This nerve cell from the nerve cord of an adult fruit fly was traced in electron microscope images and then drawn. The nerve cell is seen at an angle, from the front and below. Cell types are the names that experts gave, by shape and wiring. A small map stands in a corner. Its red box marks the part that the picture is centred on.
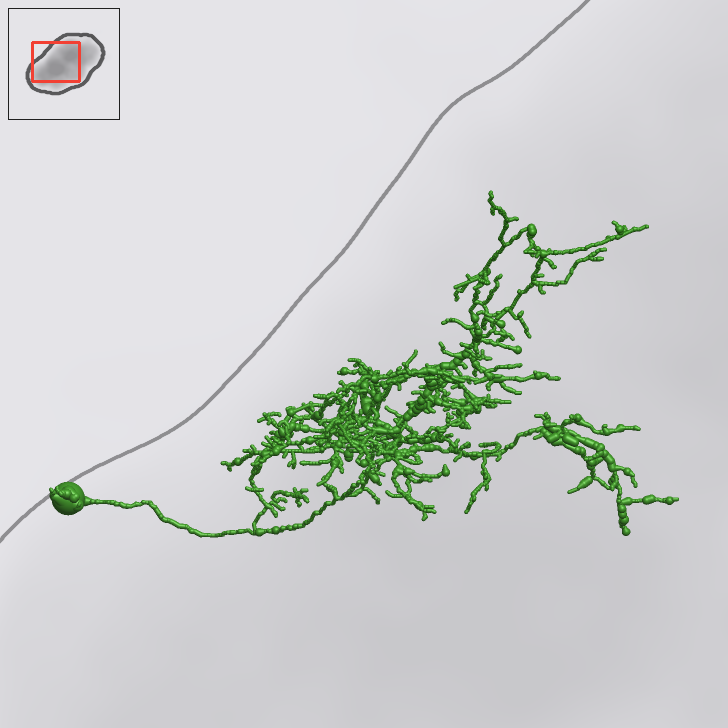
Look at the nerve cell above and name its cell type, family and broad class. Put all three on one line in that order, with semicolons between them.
IN06A025; hemilineage 06A; nerve-cord intrinsic neuron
